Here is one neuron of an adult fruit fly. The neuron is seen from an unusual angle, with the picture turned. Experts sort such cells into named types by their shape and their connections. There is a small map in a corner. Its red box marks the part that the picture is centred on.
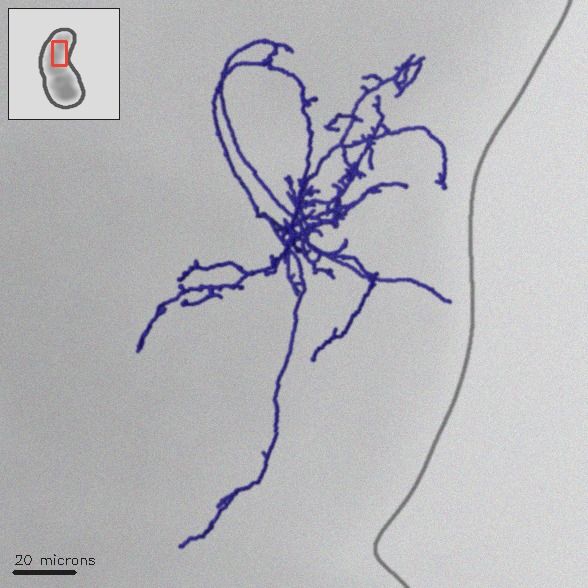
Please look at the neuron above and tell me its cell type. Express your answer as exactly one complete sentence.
This neuron counts as a member of the cell type IN19B081.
